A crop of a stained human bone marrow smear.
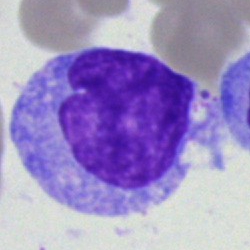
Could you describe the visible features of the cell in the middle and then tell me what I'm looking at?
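Oh, the one in the middle? Roughly round outline, and the nucleus has a notch on its left side. It's sitting off-centre, up toward the upper right. Chromatin looks mottled and patchy. That's a monocyte.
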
